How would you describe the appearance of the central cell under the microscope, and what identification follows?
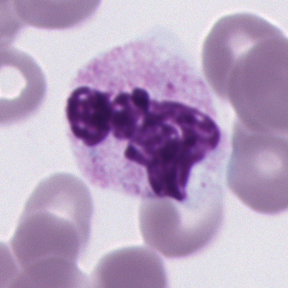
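Narrower parts join the several separate lobes into which the nucleus is split. Its chromatin is dark purple and coarsely clumped, and no nucleoli are visible. The cytoplasm shows no vacuoles. The central cell is a segmented neutrophil.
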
